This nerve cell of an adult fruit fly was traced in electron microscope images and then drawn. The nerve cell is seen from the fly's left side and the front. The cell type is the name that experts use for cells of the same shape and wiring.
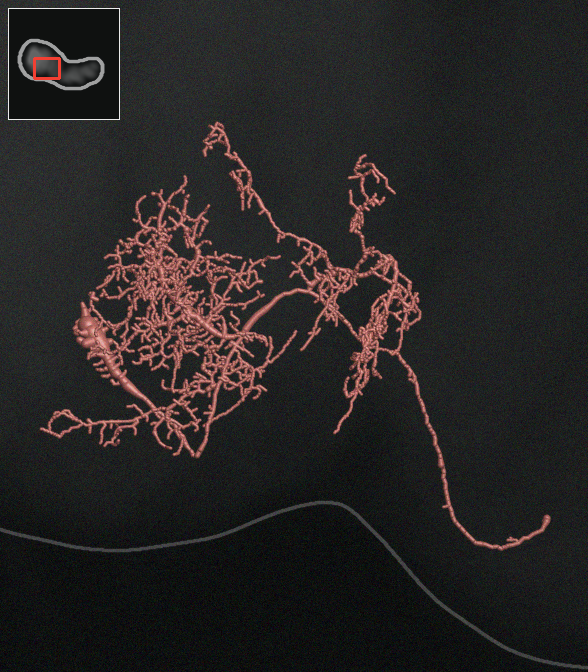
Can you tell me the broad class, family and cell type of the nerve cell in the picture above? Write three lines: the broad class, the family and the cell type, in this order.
motor neuron of the brain
hemilineage LB12
CvN4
